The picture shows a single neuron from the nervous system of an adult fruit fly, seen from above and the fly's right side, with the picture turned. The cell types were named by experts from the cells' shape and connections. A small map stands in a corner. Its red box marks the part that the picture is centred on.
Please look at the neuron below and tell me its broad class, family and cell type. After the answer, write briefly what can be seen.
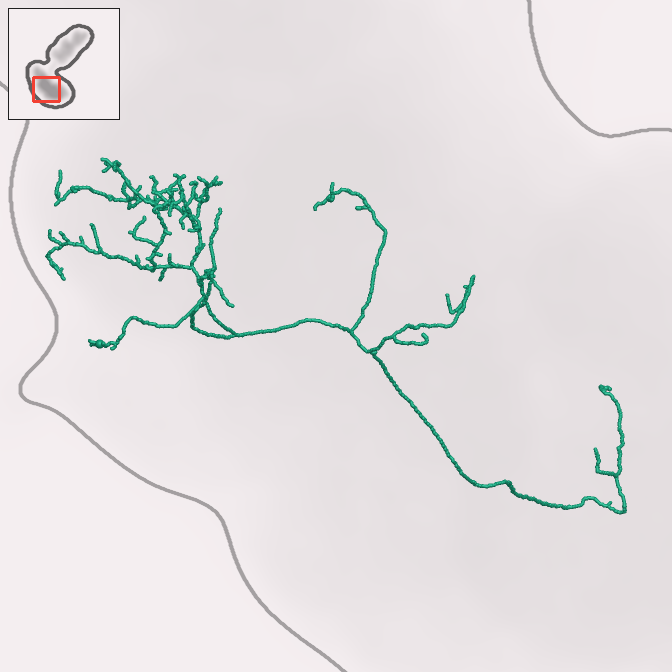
It is a central-brain intrinsic neuron. The family is hemilineage VLPl&d1_dorsal. Its cell type is CB2625. It is in the brain and does not reach the nerve cord. The cell body can be seen on the left of the picture. Dozens of branch ends can be seen.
